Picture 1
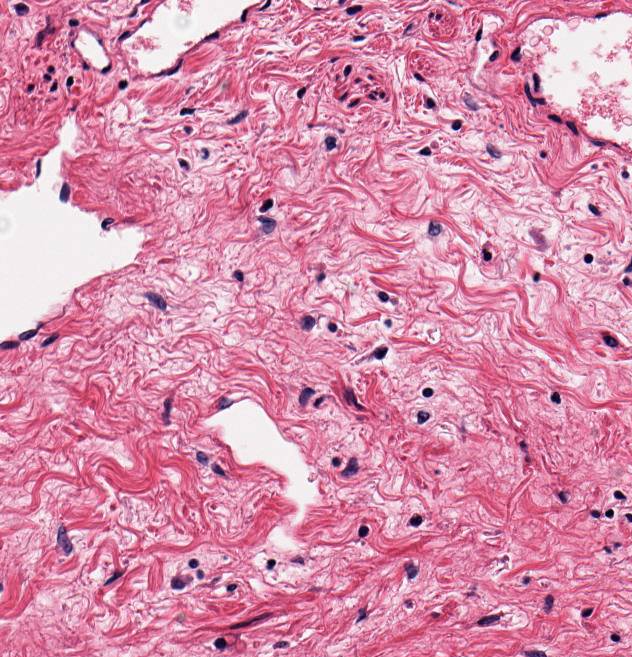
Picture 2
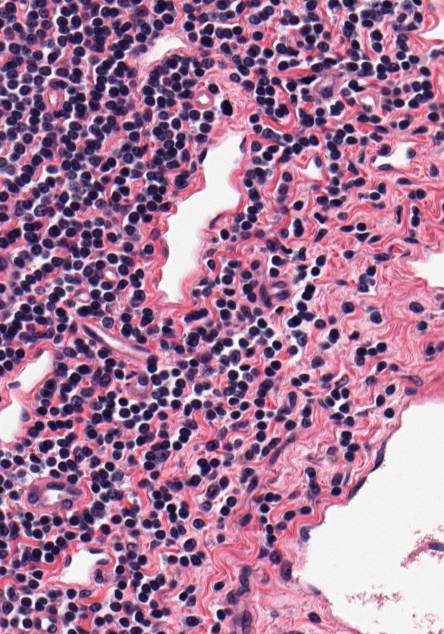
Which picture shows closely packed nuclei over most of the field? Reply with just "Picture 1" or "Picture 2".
Picture 2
